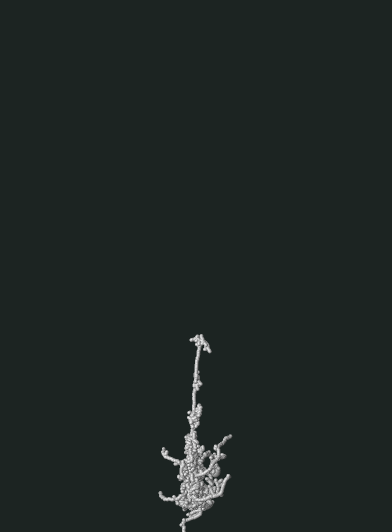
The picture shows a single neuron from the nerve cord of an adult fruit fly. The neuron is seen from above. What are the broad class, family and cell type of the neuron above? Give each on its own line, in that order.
motor neuron of the nerve cord
MNad
MNad23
